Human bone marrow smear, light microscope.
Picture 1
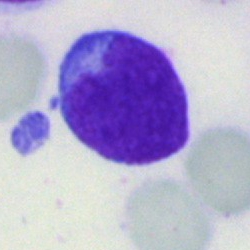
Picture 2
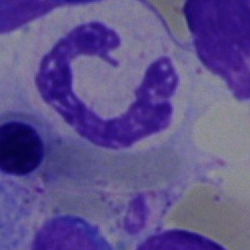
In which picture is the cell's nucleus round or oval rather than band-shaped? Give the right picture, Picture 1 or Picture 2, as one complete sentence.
Picture 1 shows a cell whose nucleus forms a single compact round or oval shape.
